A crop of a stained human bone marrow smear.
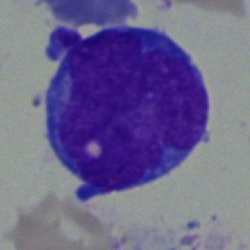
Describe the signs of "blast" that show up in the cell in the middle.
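The cell is a blast, so start with the cytoplasm: it forms only a narrow rim of deep blue around the nucleus, which goes with a high ratio of nucleus to cytoplasm.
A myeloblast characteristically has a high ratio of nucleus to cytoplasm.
Next, the chromatin is finely granular and deep purple throughout the nucleus. Over the lower left part of the nucleus lies a single small round clear spot. Last, small blue blebs bulge from the upper left and bottom edges of the cell.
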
